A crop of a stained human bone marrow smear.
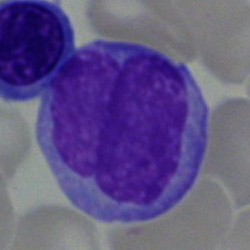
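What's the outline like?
Smooth, round to slightly oval.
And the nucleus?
A vertical cleft splits it into two large lobes lying side by side, and it fills most of the cell.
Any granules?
None that you can see in the cytoplasm.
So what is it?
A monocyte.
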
